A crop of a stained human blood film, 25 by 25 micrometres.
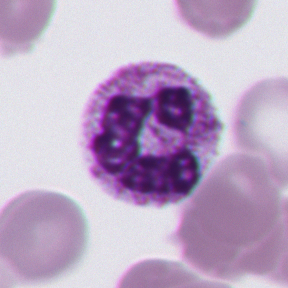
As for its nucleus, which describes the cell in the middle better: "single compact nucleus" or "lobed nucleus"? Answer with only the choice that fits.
Lobed nucleus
